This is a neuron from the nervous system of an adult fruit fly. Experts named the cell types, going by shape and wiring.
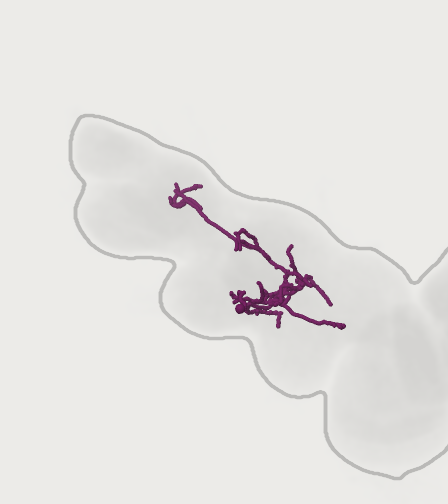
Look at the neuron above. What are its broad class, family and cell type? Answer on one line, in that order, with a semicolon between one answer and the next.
nerve-cord intrinsic neuron; hemilineage 17A; IN17A096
